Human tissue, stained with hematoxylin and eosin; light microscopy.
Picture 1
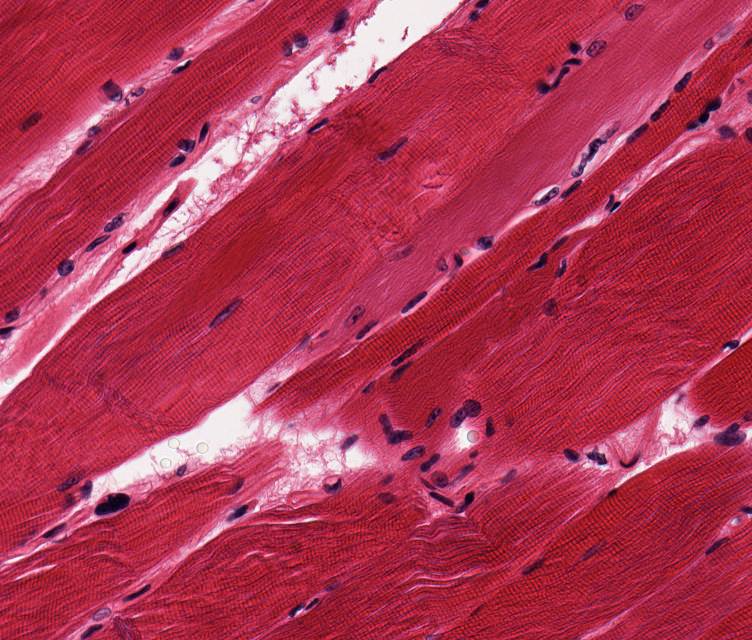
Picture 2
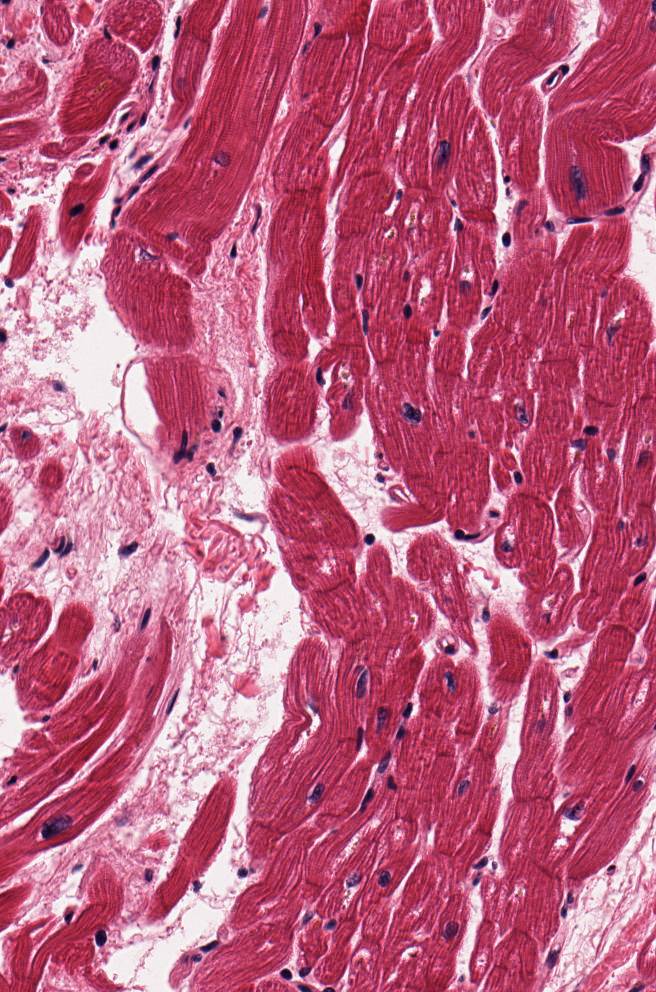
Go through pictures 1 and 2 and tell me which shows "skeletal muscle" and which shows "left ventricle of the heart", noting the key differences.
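The first picture shows skeletal muscle, and the second shows the left ventricle of the heart. In picture 1 the fibres bear regular fine cross-striations along their length, and their cytoplasm is deeply and evenly eosinophilic, stained dark red. Its nuclei lie at the edges of the fibres rather than in their centres, and they are dark, elongated and flattened in the direction of the fibres.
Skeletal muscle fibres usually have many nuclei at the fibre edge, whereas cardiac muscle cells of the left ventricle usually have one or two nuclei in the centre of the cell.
In picture 2 muscle fibres fill most of the field, with a band of loose pale connective tissue running down the left-middle, and on the right side the fibres run mostly from top to bottom. These fibres branch and join neighbouring fibres.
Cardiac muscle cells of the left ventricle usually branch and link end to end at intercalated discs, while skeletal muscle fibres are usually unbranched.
Some fibres in picture 2 also hold small golden-brown granules beside the nucleus.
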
